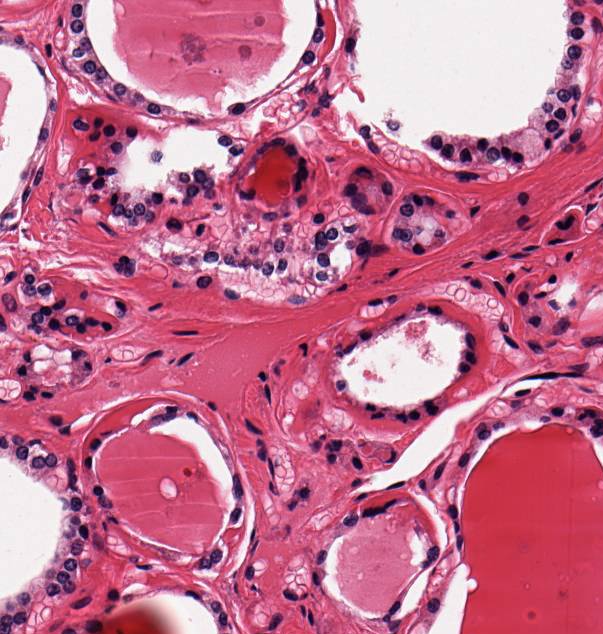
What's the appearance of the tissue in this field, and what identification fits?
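Rounded follicles of varying size, separated by strands of fibrous stroma. Each is lined by one layer of cuboidal to flattened cells, nuclei round and dark. Many lumens hold homogeneous eosinophilic material, reddest in the large lower-right follicle. Through the middle, from the right edge leftward, runs pink collagenous stroma with spindle-shaped nuclei. So this is thyroid.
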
